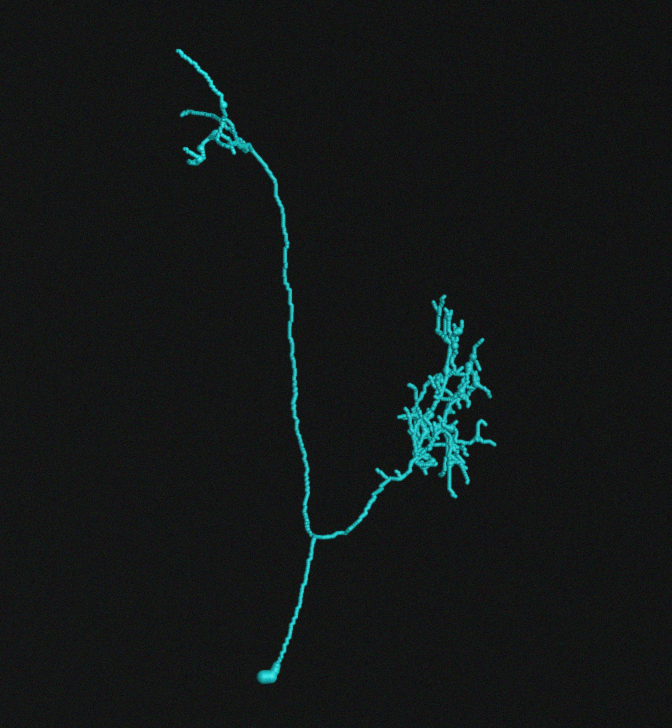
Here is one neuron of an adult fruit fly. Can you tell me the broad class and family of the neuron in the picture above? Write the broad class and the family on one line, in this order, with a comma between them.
visual projection neuron, LoVP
